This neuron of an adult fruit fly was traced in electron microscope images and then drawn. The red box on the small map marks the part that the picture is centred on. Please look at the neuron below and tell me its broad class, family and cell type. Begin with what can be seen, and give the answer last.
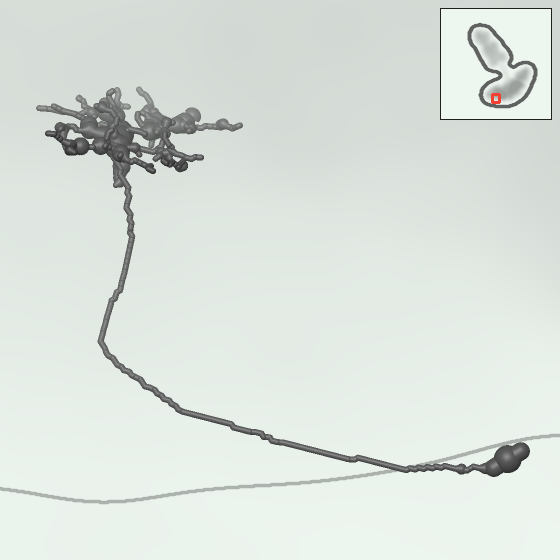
It lies in the brain. Its cell body lies at the lower right of the picture. Its broad class is optic-lobe intrinsic neuron. Its family is Dm. It is of cell type Dm8b.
